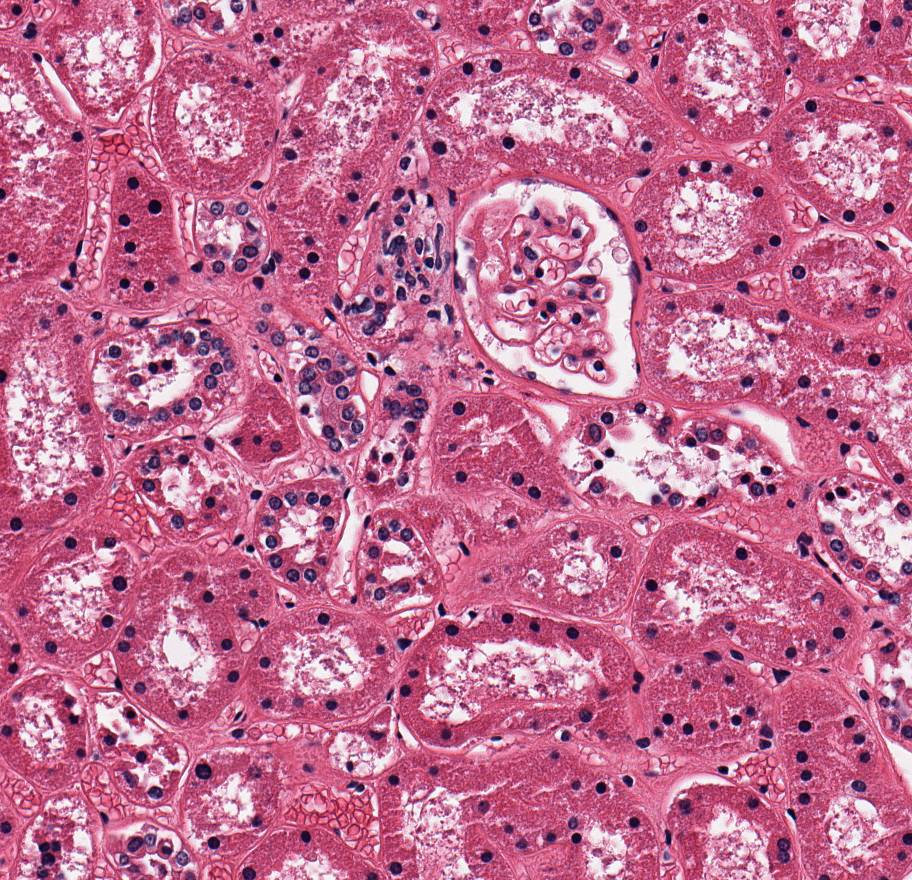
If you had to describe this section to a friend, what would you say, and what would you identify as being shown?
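Here you've got closely packed tubule cross-sections filling the field, and one glomerulus just right of and above centre. Most tubules have cells with deeply eosinophilic, granular cytoplasm and round, dark nuclei. Most of the larger tubules hold pale, fluffy, vacuolated material in their lumens instead of being empty. Interstitium is scant, just thin pink bands. That's renal cortex.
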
